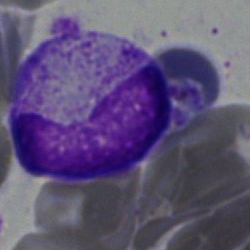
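Metamyelocyte, the cell in the middle: its nucleus fills the lower half, and its upper border is concave. Above lies pale lilac-grey cytoplasm with purple granules scattered through it, and a small rounded bleb projects from the top edge, left of centre.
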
